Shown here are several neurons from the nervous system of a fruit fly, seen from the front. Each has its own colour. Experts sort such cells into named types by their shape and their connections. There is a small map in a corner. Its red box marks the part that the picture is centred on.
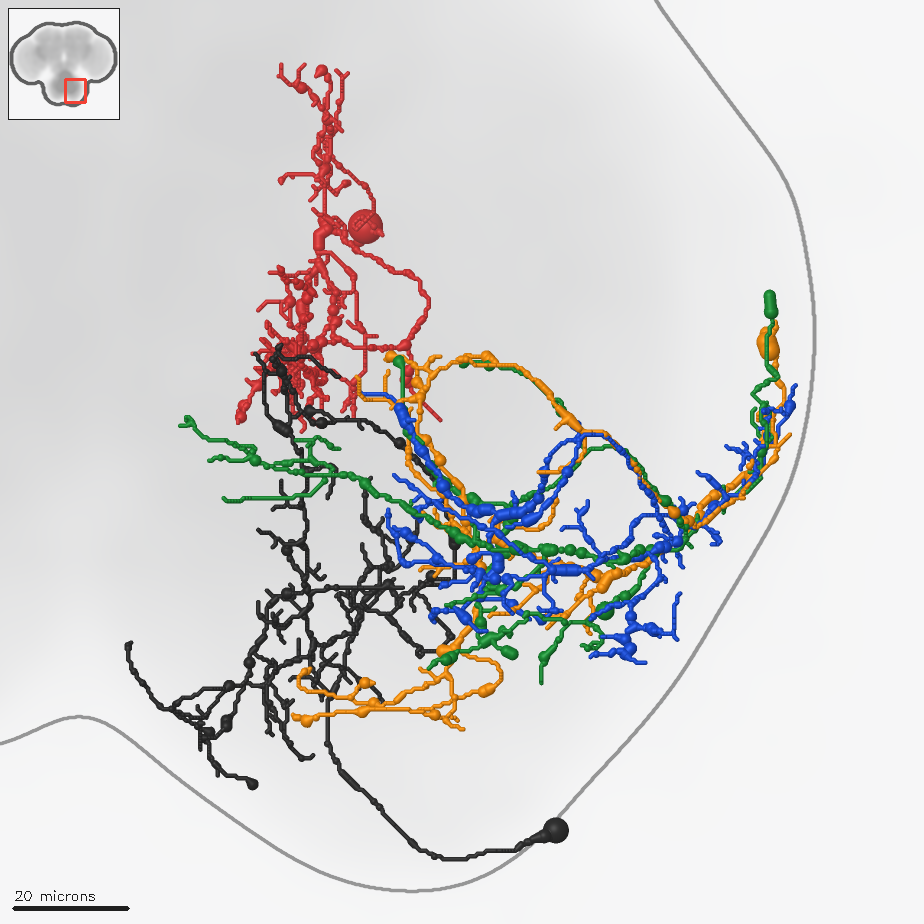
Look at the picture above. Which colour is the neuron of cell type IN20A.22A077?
green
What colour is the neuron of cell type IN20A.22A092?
orange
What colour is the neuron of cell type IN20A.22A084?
black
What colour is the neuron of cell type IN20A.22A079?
red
